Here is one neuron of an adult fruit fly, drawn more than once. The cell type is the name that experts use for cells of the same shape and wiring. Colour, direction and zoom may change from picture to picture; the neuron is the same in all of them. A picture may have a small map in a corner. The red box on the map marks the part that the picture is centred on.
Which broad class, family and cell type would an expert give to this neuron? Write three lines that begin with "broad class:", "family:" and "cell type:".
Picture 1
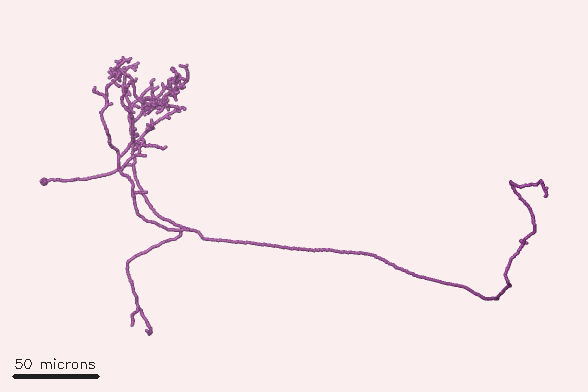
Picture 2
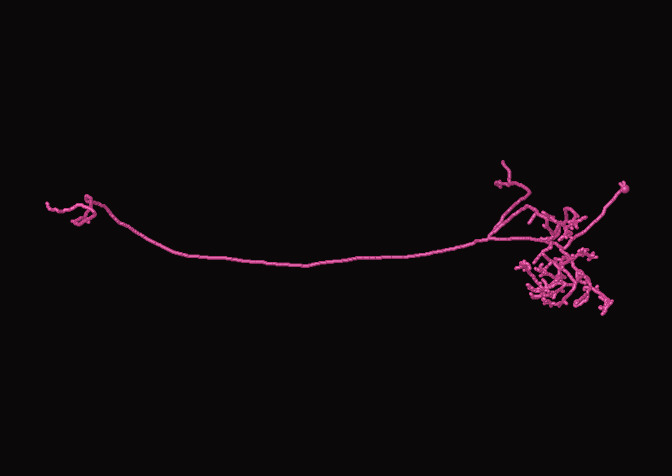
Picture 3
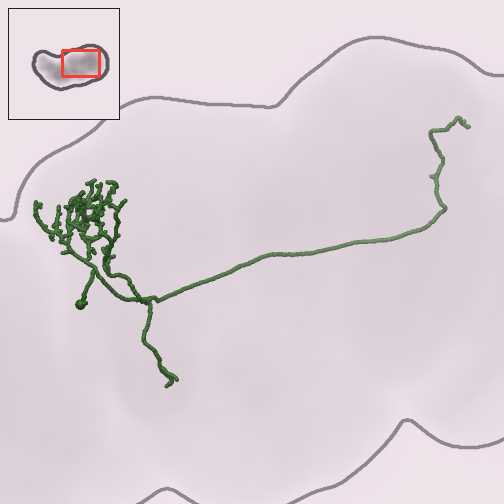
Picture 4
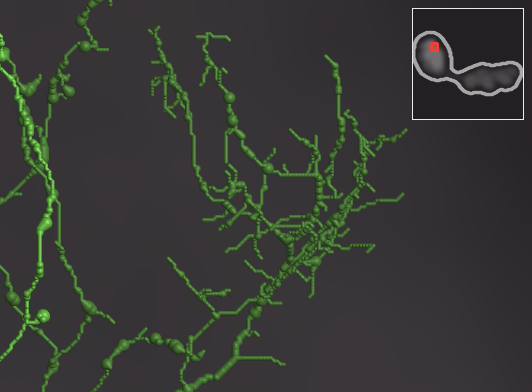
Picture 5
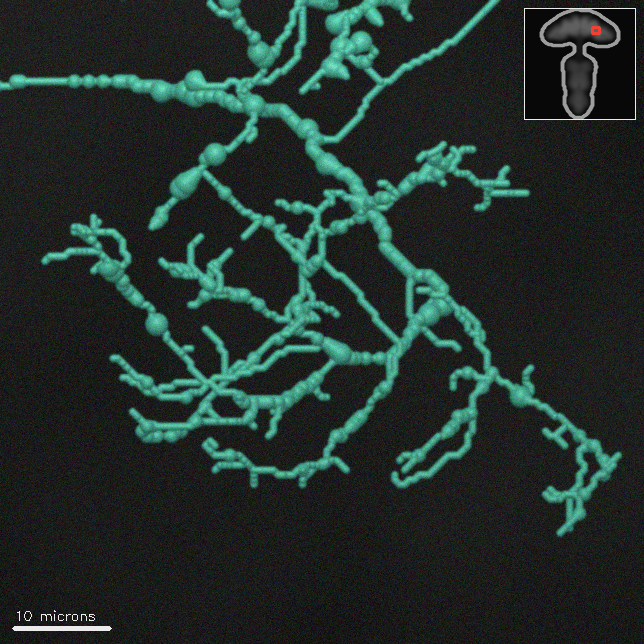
broad class: central-brain intrinsic neuron
family: hemilineage VLPl2_posterior
cell type: LHAV2g2_a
